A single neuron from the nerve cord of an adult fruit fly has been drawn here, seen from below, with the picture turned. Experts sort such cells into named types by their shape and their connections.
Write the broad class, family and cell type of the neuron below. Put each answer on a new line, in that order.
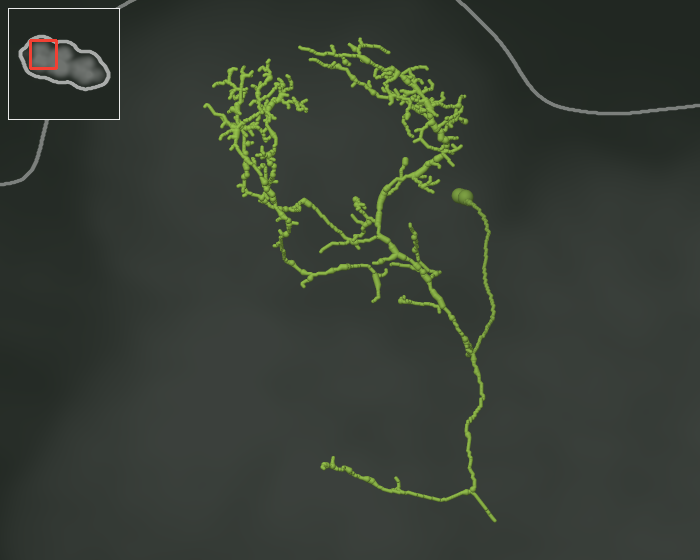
nerve-cord intrinsic neuron
hemilineage 23B
IN23B048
